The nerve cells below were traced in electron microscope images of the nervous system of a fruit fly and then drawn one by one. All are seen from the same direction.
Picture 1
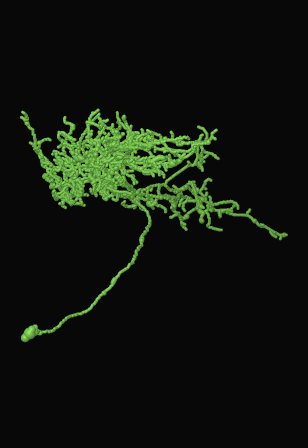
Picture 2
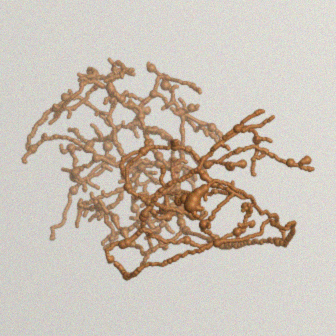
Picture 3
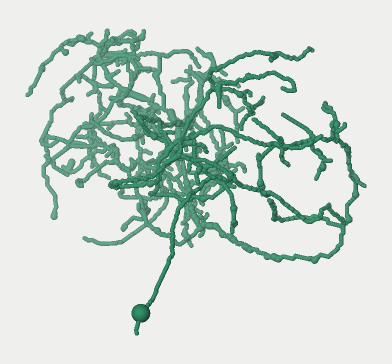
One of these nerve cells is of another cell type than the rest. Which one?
Picture 1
